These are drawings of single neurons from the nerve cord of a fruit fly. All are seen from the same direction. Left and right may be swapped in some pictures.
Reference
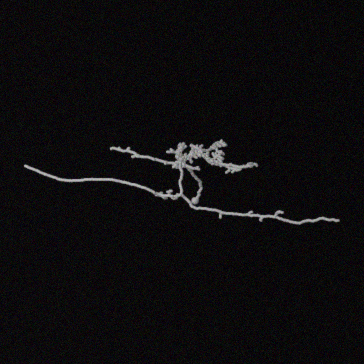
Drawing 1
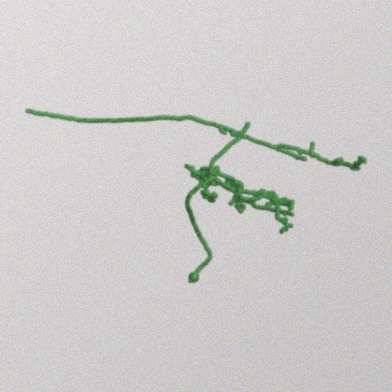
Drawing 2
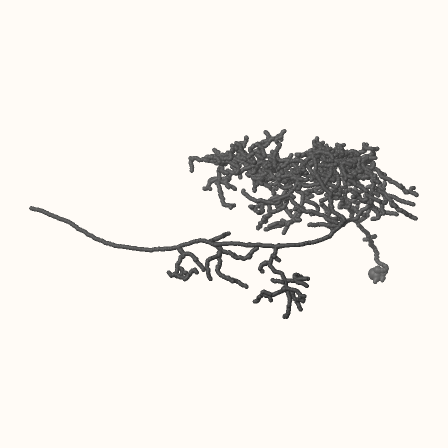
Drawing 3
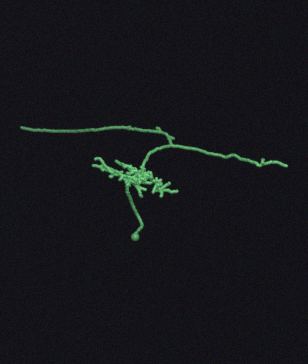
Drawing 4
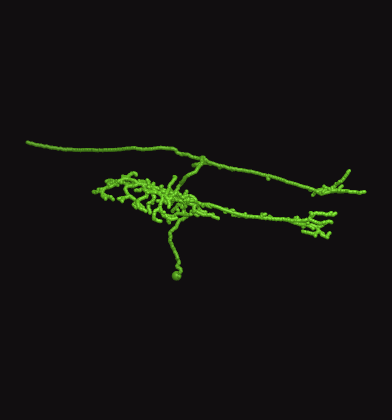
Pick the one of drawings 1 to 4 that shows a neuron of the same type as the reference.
Drawing 1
